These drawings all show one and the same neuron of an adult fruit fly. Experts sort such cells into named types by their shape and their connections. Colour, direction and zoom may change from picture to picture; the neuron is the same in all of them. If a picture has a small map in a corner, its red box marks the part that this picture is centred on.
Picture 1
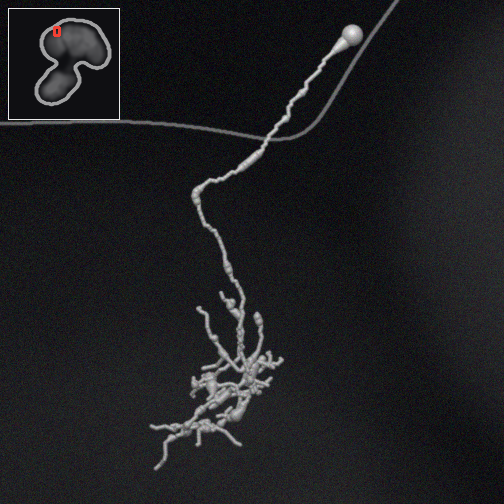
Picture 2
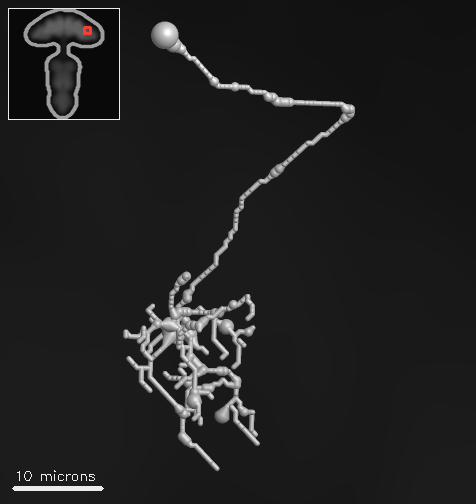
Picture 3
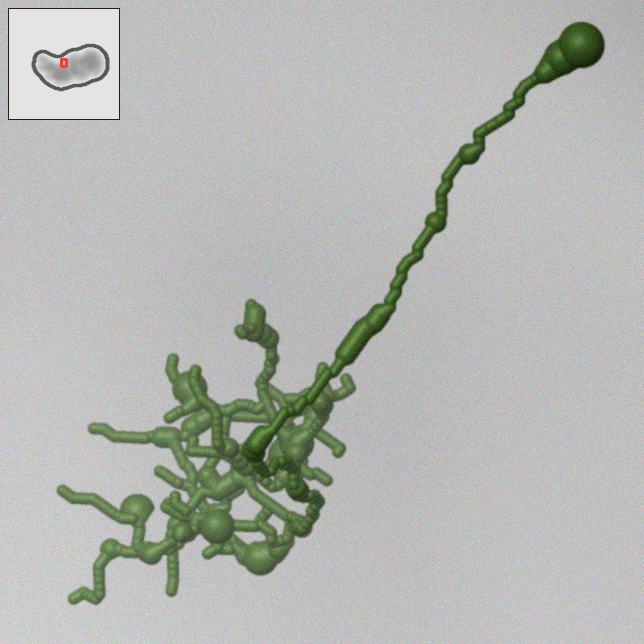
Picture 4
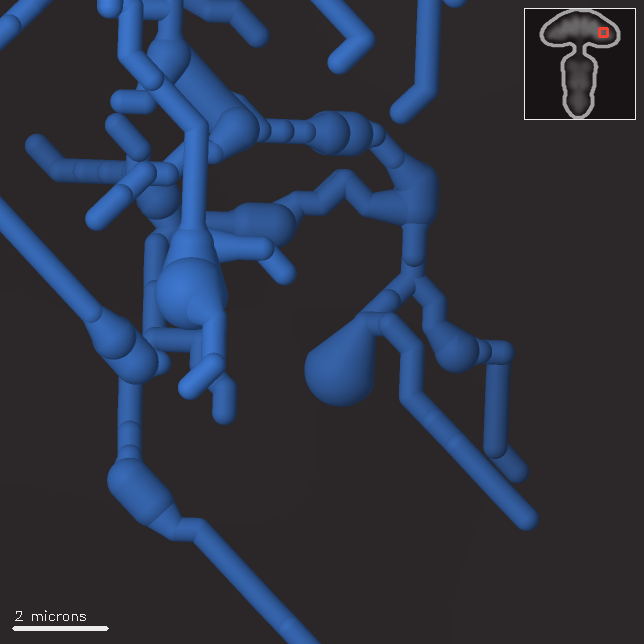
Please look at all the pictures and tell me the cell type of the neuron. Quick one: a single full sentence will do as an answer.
This neuron is typed as Cm4.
